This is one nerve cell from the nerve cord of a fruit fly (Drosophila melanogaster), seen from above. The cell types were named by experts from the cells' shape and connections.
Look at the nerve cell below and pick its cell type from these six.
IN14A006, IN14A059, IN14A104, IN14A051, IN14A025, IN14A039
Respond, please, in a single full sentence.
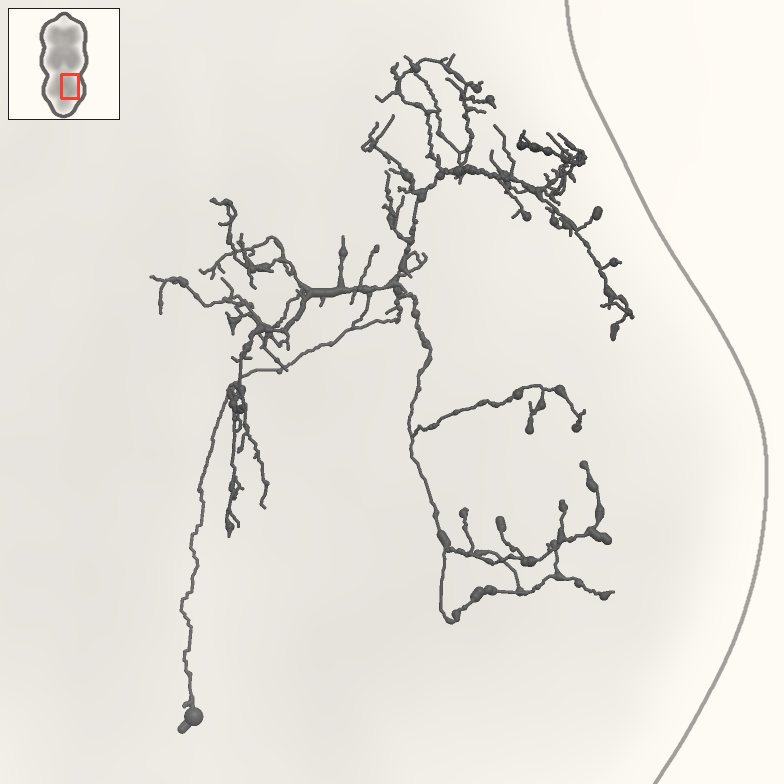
Among cell types, the one for this nerve cell is IN14A039.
